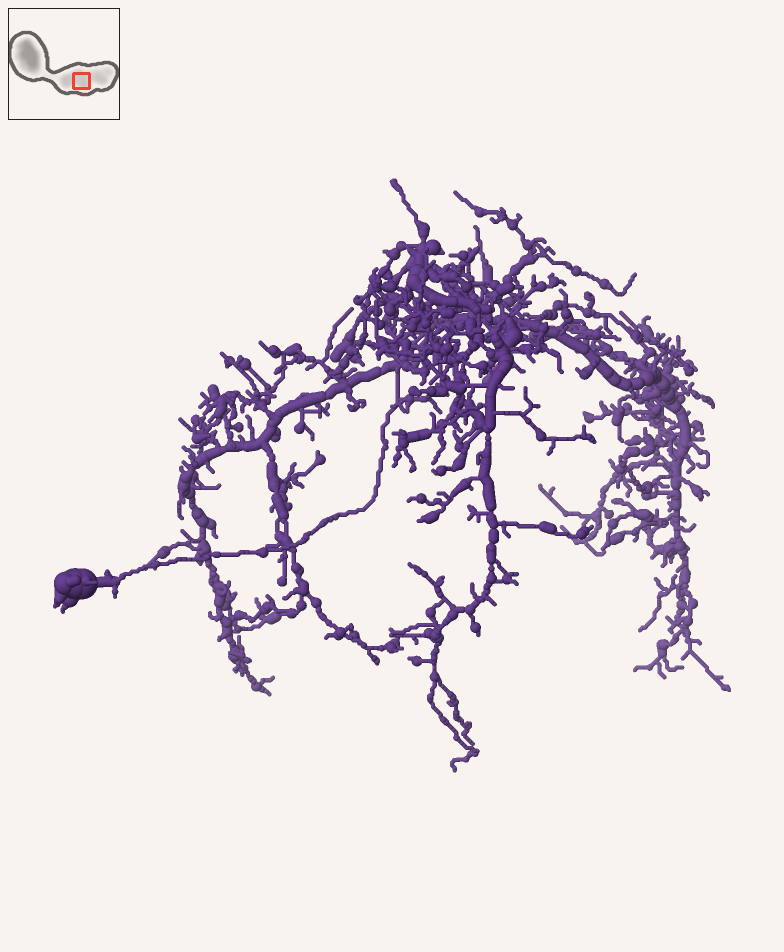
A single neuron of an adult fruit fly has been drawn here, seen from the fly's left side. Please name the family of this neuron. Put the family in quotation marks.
"hemilineage 16B"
